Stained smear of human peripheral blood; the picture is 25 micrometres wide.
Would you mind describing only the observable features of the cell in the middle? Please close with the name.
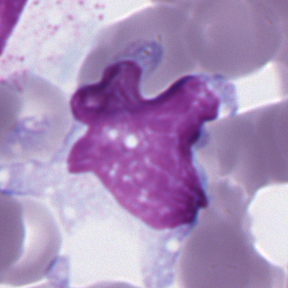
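First, the nuclear outline: irregular, with several blunt lobes jutting out. Next, the chromatin: fine and even, crossed by faint lighter streaks rather than coarsely clumped. Within the nucleus, several small pale round spots are scattered. Last, the cytoplasm: very pale, with a faint bluish-grey tint. It is a monocyte.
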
